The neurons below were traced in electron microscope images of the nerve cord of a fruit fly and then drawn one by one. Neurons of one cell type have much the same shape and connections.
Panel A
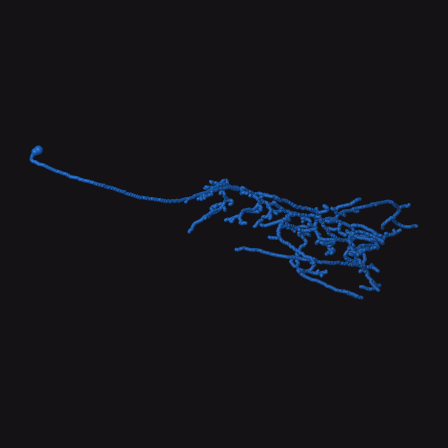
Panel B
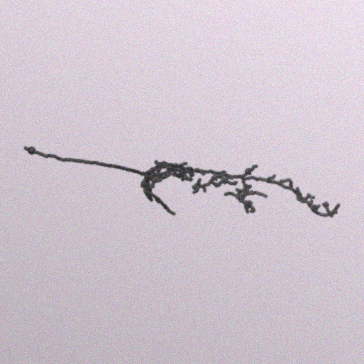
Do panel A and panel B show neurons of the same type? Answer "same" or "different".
different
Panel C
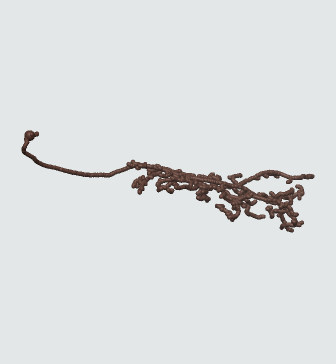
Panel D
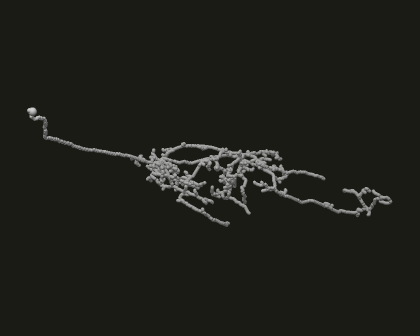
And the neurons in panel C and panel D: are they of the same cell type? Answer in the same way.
different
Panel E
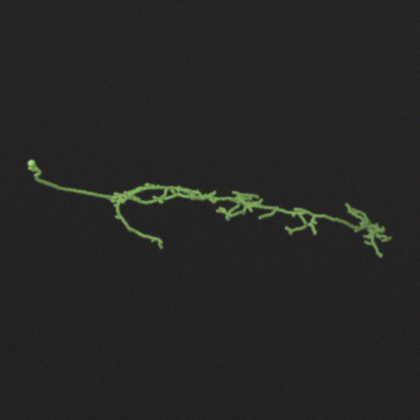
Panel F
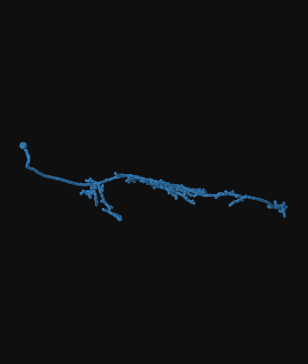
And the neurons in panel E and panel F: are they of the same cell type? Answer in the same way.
same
